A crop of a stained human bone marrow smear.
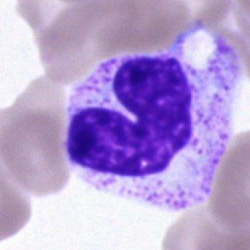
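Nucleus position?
Toward the left; wider cytoplasmic rim on the right.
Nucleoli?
None seen.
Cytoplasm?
Fine purple granules scattered throughout.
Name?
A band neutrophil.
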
